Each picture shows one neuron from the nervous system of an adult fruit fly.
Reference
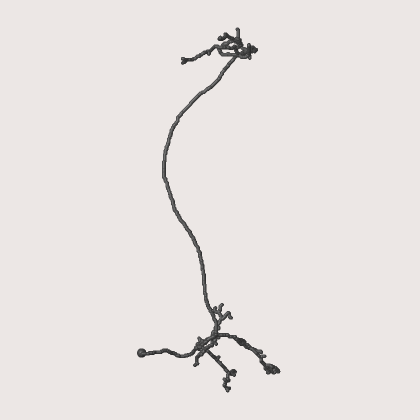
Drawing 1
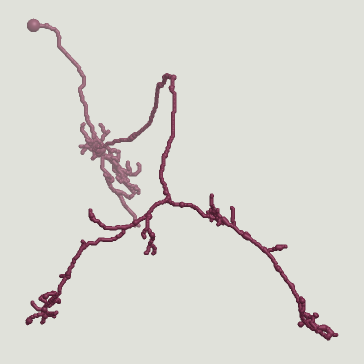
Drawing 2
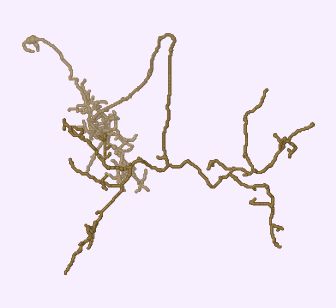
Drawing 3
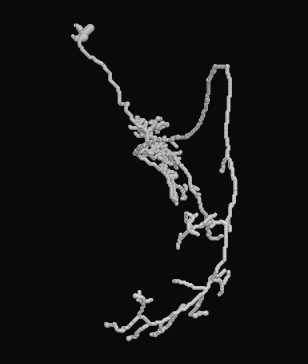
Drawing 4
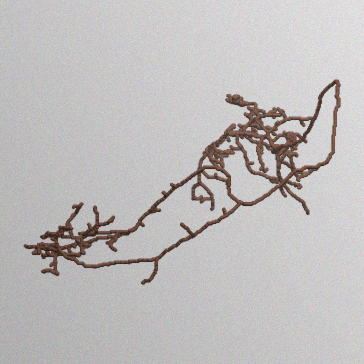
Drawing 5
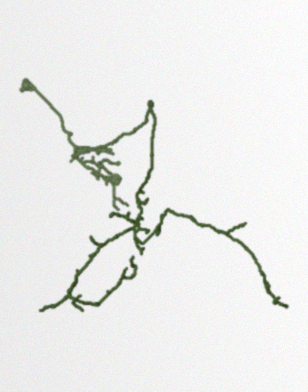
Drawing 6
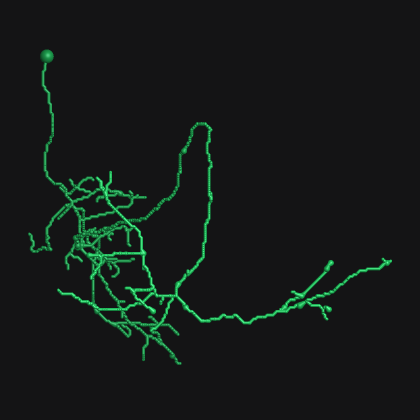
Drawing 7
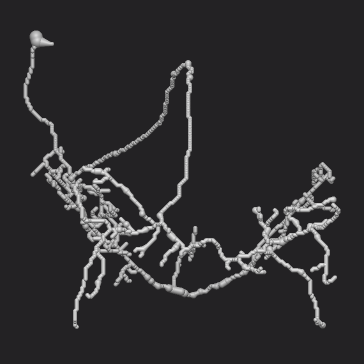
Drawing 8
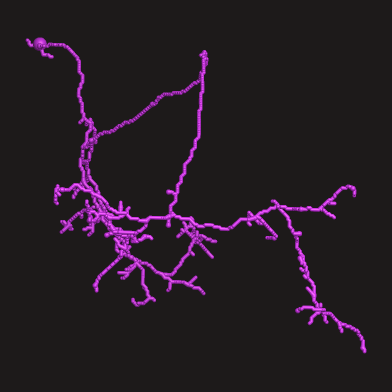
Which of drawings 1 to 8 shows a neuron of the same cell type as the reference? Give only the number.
6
